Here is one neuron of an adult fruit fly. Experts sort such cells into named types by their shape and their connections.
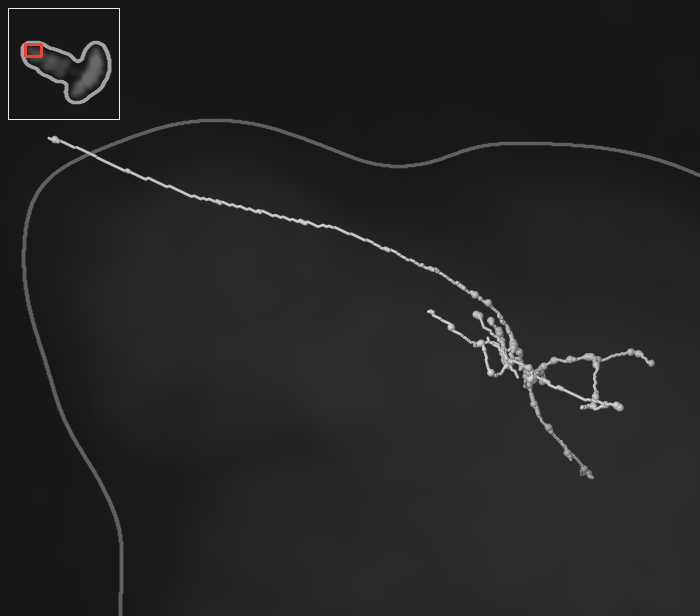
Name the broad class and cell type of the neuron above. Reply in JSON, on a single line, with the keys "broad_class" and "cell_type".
{"broad_class": "sensory neuron entering the nerve cord", "cell_type": "SNxx19"}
